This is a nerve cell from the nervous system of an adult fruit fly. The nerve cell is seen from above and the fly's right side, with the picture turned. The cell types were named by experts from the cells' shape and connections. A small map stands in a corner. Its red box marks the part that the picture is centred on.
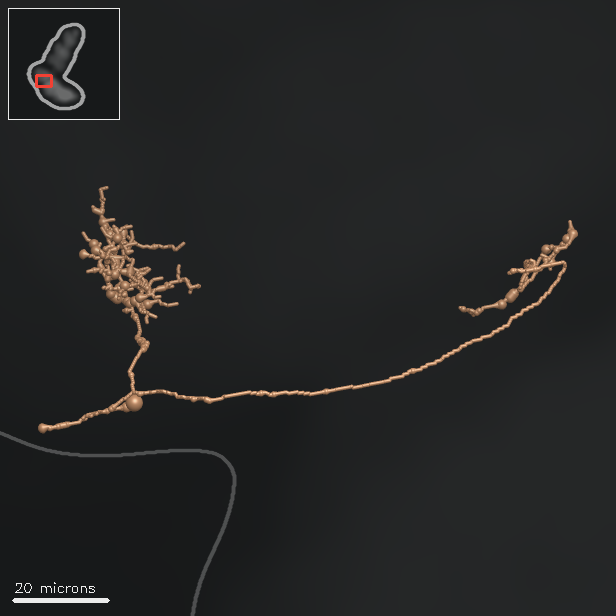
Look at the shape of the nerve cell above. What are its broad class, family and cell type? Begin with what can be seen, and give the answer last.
From left to right in the picture it spans about 110 microns. The picture shows dozens of branch ends. It is an optic-lobe intrinsic neuron. Its family is MeLo. Its cell type is MeLo7.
